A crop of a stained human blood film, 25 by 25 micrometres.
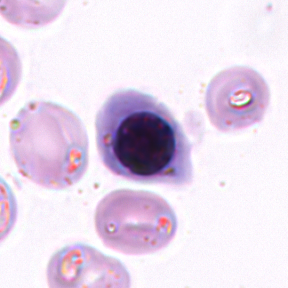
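Normoblast, the cell in the middle of a stained smear of human peripheral blood under the light microscope. Its dense chromatin stains very dark purple, and no nucleoli can be seen in the nucleus. The cytoplasm is pale bluish-lilac and shows no coarse granules.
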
